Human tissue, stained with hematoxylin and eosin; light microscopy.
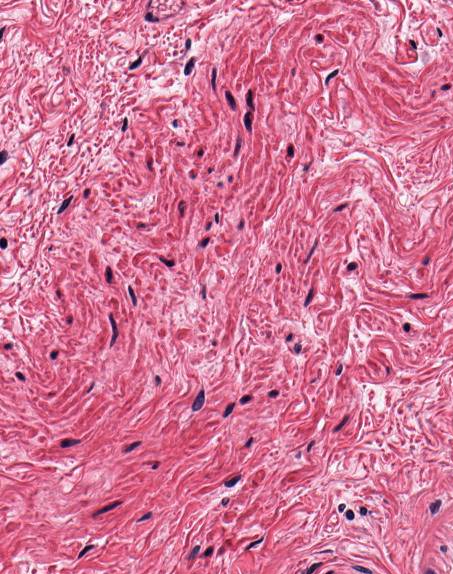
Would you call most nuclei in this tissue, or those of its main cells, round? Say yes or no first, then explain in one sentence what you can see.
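No. The scattered nuclei are dark, elongated and spindle-shaped, and some are slightly wavy.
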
